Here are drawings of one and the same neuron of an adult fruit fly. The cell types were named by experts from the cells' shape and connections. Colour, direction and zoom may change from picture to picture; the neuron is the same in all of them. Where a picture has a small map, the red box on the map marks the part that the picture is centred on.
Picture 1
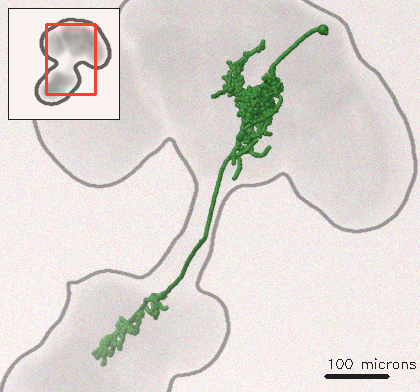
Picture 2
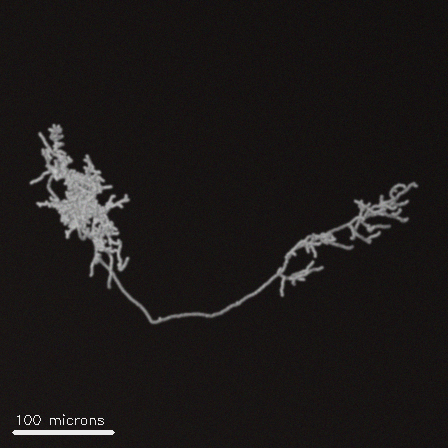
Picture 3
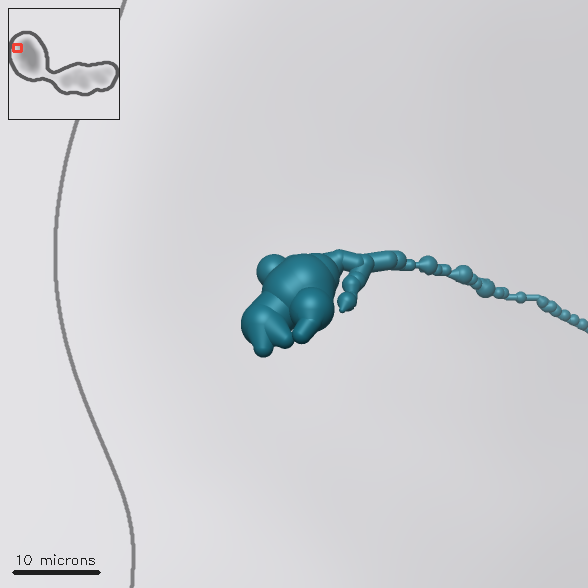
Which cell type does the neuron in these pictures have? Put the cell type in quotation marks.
"DNa09"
